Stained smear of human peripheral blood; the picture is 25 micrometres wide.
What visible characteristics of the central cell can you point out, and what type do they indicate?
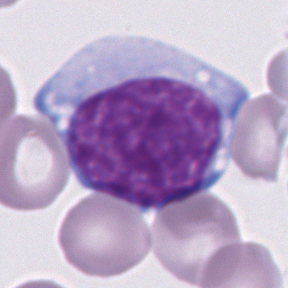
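Measuring about 19 by 15 micrometres, the central cell has a roundish nucleus of about 14 by 12 micrometres without lobes or a deep notch. The nucleus lies toward the bottom of the cell and fills about 60% of its area. Above the nucleus the cytoplasm forms a broad band, while below it there is only a thin rim. A few small clear vacuoles lie in the cytoplasm. The chromatin is mottled, with darker and lighter purple patches. This cell is a myeloblast.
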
